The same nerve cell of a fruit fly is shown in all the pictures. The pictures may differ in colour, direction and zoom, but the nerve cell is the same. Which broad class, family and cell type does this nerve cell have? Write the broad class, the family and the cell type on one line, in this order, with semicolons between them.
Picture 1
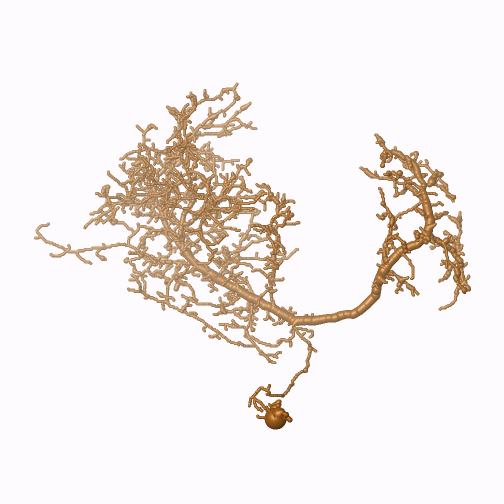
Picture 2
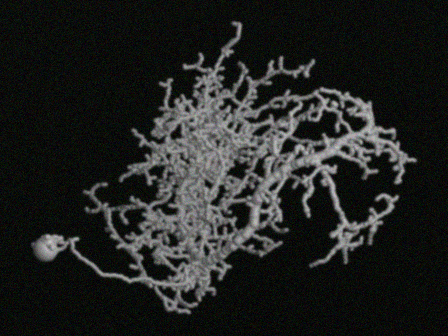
nerve-cord intrinsic neuron; hemilineage 13B; IN13B006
